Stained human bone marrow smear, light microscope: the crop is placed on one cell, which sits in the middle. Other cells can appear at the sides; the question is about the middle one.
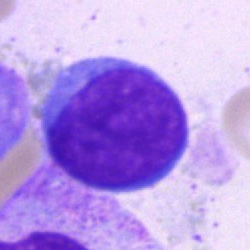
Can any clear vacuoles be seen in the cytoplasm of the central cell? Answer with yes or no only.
No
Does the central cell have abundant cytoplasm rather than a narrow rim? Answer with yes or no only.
No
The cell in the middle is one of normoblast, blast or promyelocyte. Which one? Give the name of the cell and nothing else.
blast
